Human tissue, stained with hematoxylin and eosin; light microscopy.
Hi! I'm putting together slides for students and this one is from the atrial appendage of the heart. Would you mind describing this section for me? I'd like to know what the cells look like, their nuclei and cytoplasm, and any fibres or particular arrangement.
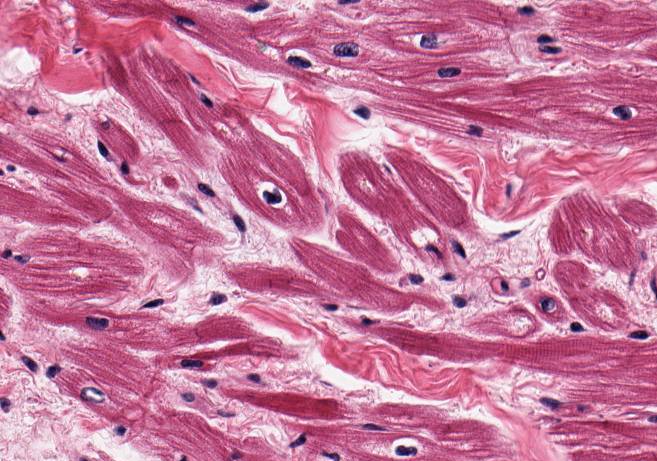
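Notice first that the field is built of bundles of elongated muscle fibres, with pale connective tissue between them. Most fibres run diagonally, from upper left toward lower right. The fibres have single oval nuclei, placed centrally. Between the fibres, small dark elongated nuclei lie scattered.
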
